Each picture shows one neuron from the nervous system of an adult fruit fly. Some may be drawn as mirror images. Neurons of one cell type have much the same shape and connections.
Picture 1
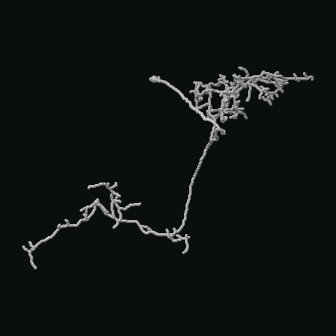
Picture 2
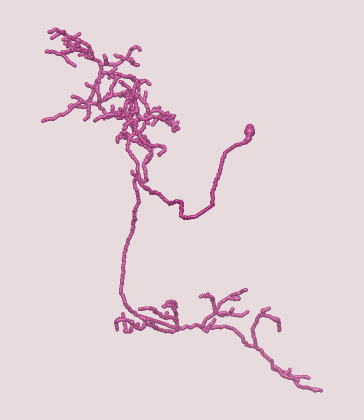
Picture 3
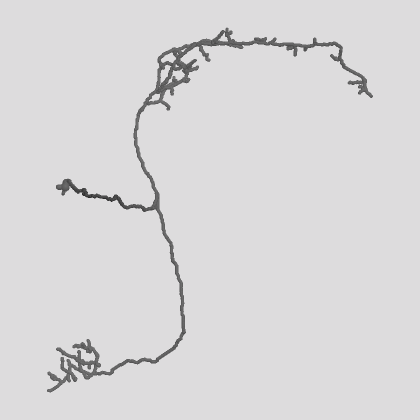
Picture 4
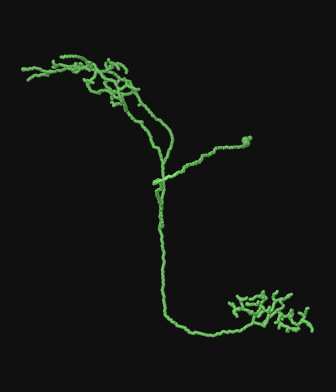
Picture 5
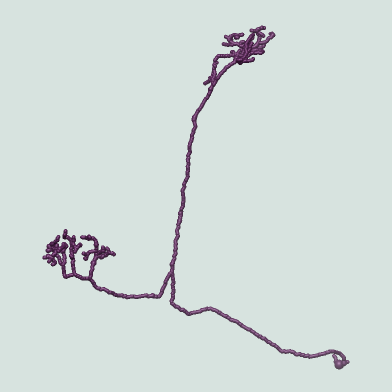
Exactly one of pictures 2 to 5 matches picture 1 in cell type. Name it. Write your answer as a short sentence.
Picture 2 is of the same cell type.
